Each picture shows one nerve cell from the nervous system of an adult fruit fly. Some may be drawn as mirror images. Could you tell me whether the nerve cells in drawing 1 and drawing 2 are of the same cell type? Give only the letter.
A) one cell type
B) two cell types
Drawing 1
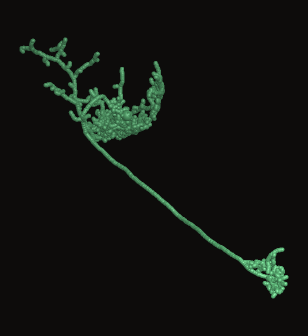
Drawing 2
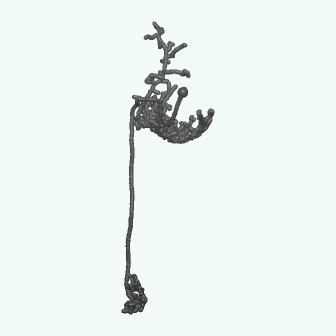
A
